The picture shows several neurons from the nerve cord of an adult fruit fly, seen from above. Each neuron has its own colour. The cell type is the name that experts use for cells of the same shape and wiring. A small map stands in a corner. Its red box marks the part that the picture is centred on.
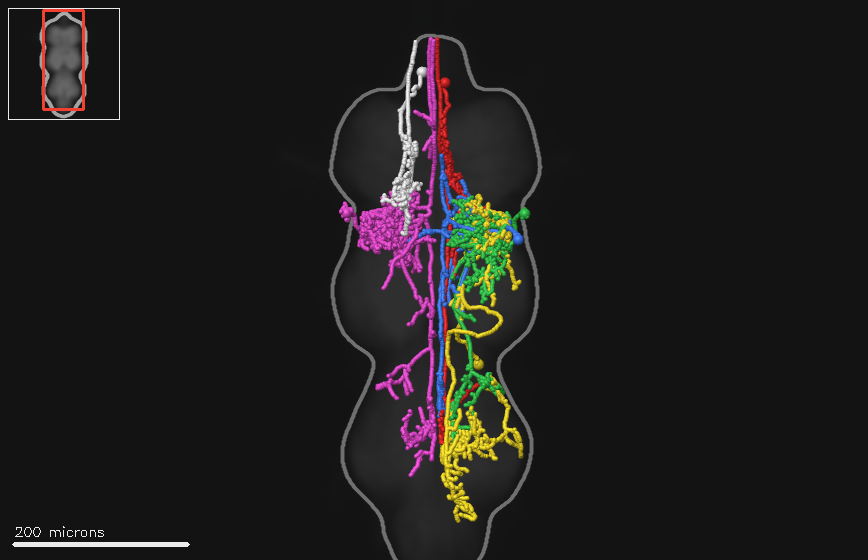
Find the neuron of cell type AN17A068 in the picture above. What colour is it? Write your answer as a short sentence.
The colour is red.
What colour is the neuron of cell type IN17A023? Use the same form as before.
The colour is green.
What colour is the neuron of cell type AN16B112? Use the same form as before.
The colour is white.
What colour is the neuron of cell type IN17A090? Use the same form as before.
The colour is blue.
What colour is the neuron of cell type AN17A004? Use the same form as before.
The colour is magenta.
